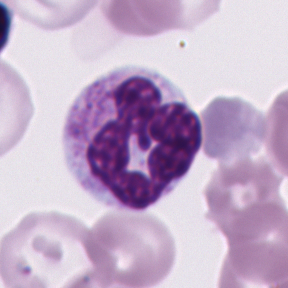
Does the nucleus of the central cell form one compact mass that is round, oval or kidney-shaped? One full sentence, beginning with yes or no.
No, what the nucleus shows is division into distinct lobes or segments.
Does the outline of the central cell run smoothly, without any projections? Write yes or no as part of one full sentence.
Yes, a smooth outline without projections belongs to this cell.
